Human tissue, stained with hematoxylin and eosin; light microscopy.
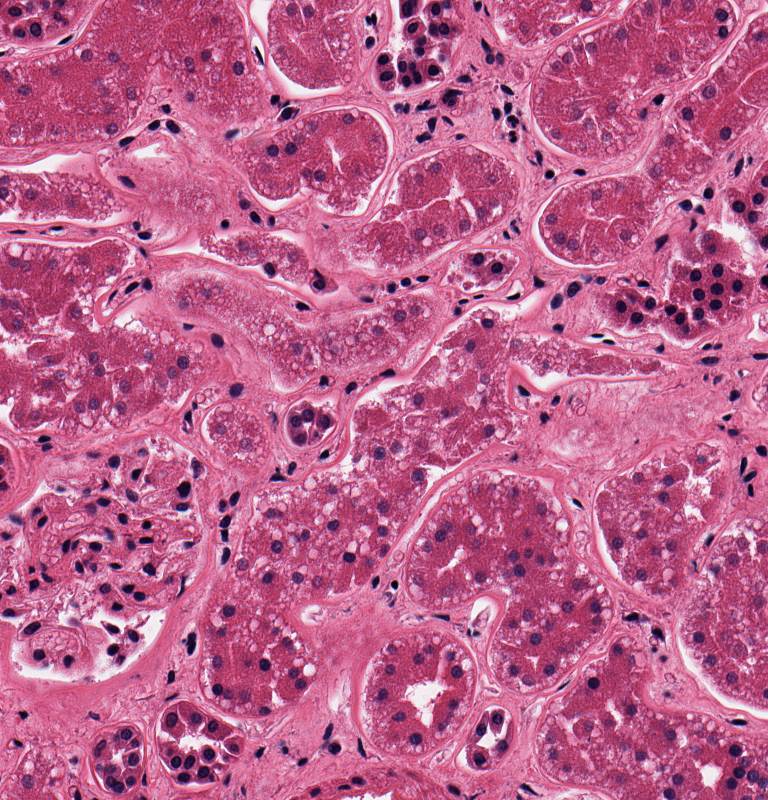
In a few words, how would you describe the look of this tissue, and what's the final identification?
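Closely packed tubules of varied size fill the field, separated by narrow bands of pale pink, fibrous stroma with scattered spindle-shaped nuclei. Most tubules are lined by cuboidal to columnar cells with abundant granular eosinophilic cytoplasm, many holding small, round, clear vacuoles. This is renal cortex.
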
